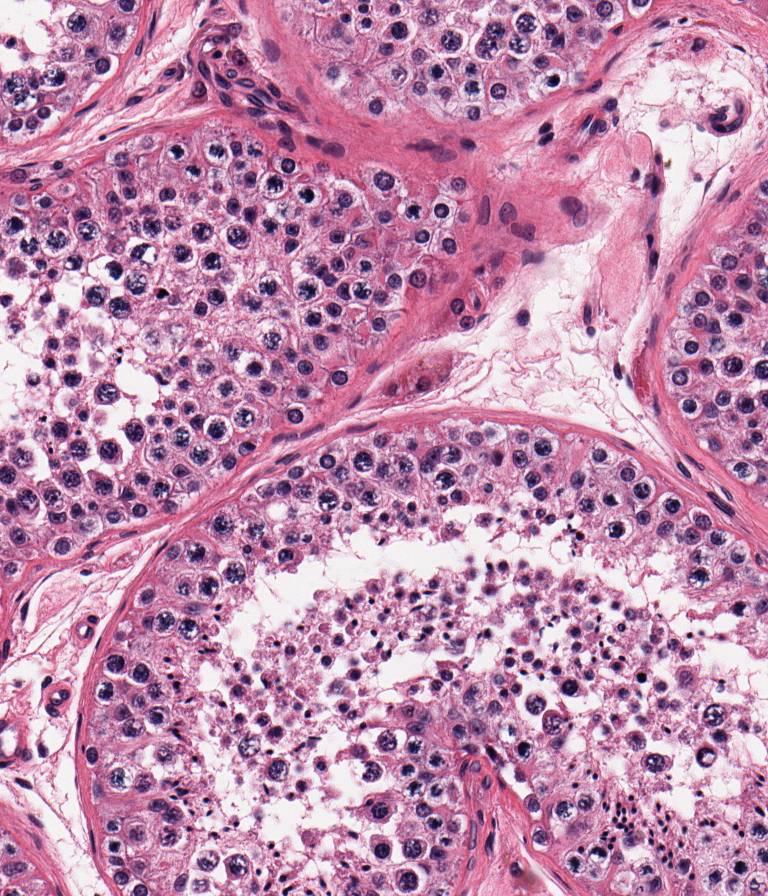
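Testis: large rounded tubules separated by narrow strips of pink connective tissue. Each is lined by stratified epithelium of many cell layers. Many lining cells are large and round with dark, coarsely clumped chromatin. Small, dense, dark nuclei crowd the inner layers of the lower tubule.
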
